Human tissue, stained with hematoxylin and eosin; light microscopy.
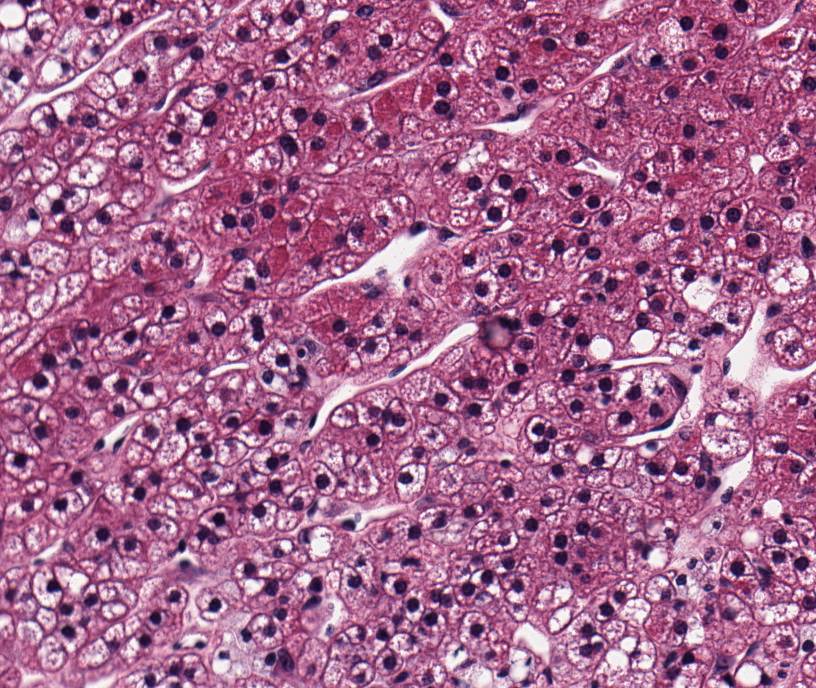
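Adrenal gland. Most cells have abundant pale cytoplasm, finely vacuolated and foamy. In the upper left-centre, a group of cells has dense pink, non-vacuolated cytoplasm. Distinct cell borders outline each individual cell.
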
